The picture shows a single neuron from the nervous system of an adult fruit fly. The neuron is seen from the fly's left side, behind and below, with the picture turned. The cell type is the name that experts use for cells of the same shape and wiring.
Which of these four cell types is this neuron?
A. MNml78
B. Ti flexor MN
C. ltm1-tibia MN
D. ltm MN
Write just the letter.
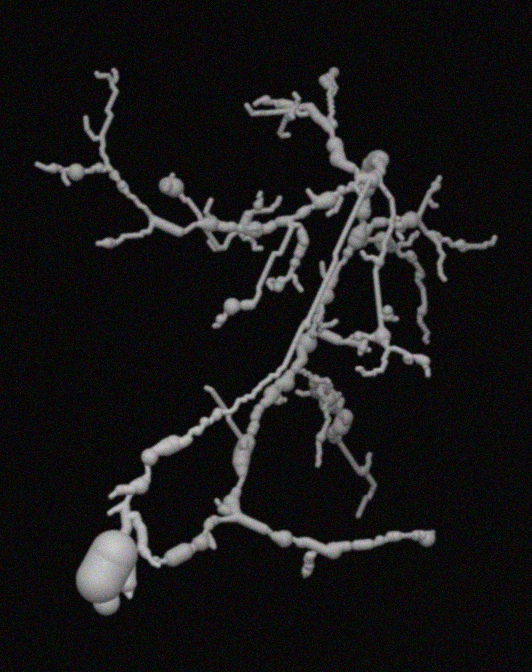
D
